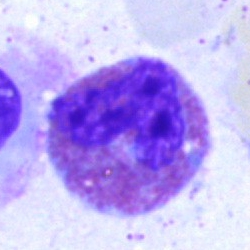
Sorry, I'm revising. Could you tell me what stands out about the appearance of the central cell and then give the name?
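Start with the nucleus, which lies across the upper part of the cell and is indented from below, so it bends into a horseshoe-like shape. Now the cytoplasm: pinkish-purple rather than blue, and densely filled with small pinkish granules. This cell is an eosinophil.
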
